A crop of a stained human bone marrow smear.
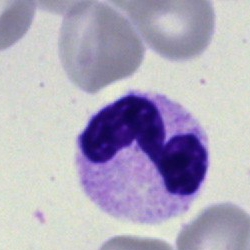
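Segmented neutrophil, the cell in the middle of a stained human bone marrow smear. Following its edge all the way round, the outline stays round and smooth. The chromatin looks dark purple and coarsely clumped, and I can make out no nucleoli in the nucleus.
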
